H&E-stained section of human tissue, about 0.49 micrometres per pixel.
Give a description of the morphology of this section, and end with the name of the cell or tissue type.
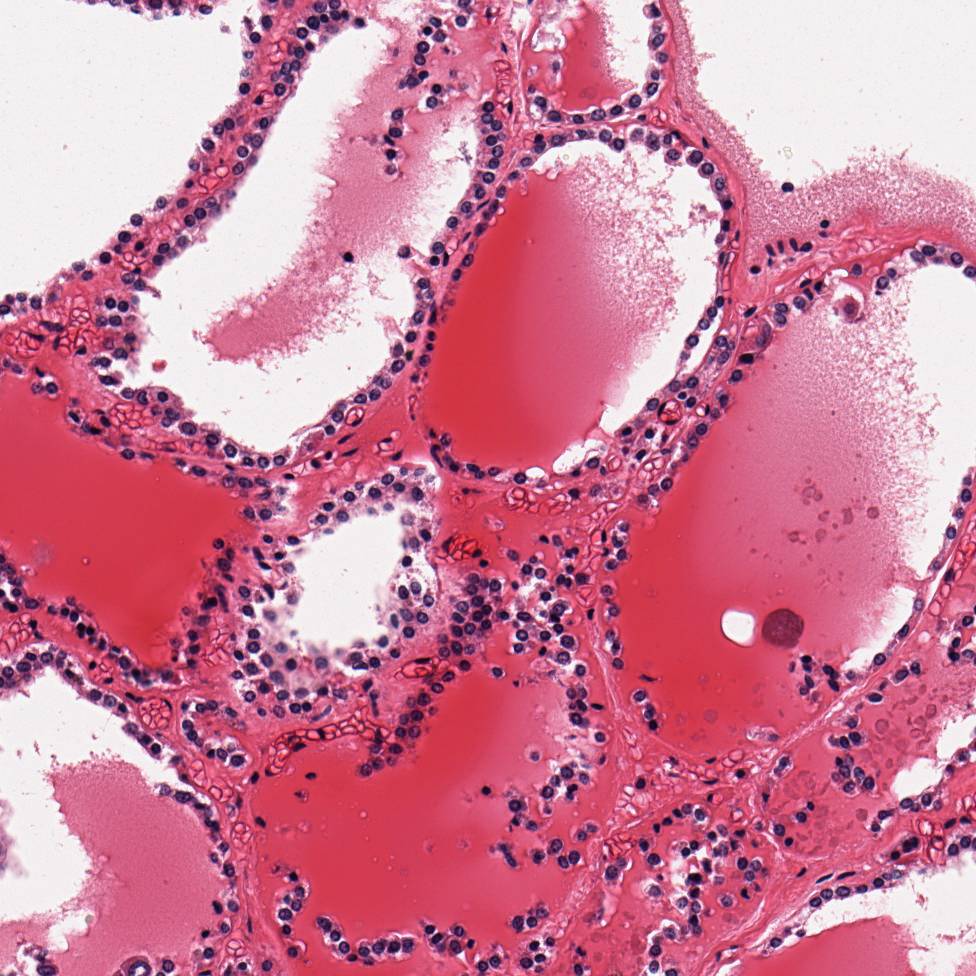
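A single layer of low cuboidal to flattened cells lines each follicle. These lining cells carry small, round, dark-staining nuclei arranged in a neat row. Most follicle lumens contain a homogeneous, deep pink-red material. The thin partitions between follicles hold capillaries packed with red blood cells. This is thyroid.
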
